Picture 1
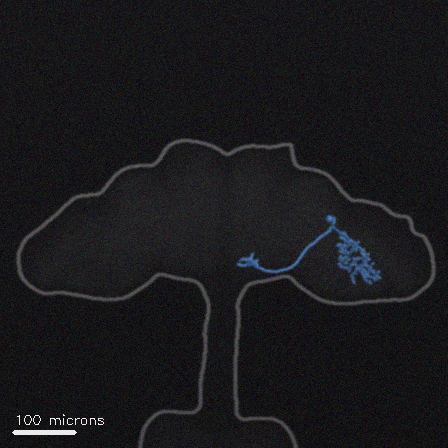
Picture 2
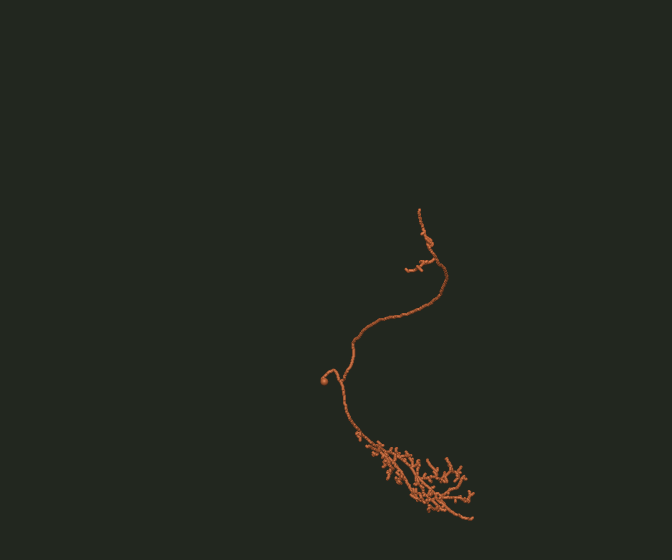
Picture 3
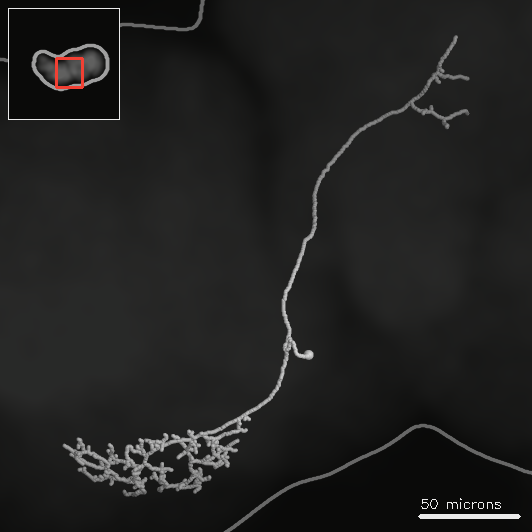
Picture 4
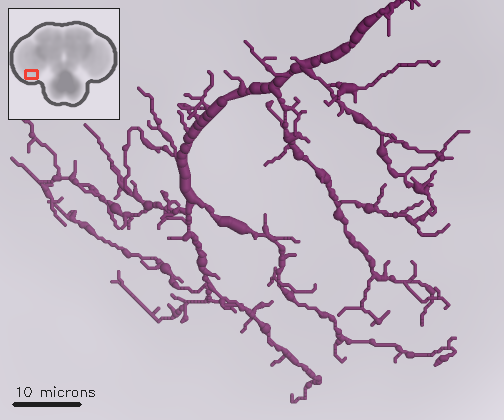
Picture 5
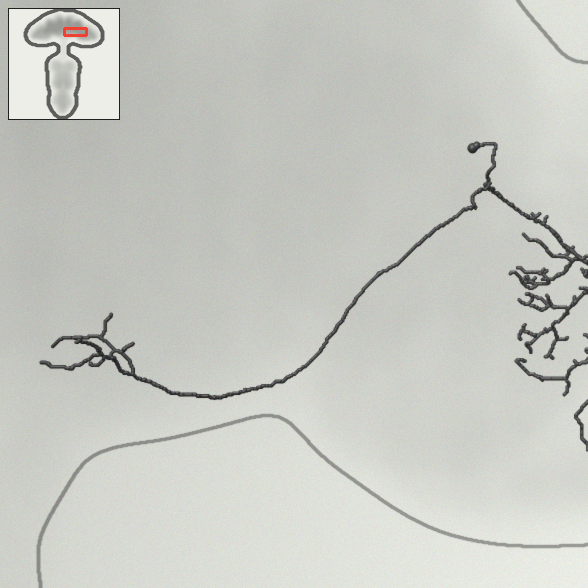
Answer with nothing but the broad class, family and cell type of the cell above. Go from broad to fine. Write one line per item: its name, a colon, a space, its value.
broad class: visual projection neuron
family: MeVP
cell type: MeVP7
